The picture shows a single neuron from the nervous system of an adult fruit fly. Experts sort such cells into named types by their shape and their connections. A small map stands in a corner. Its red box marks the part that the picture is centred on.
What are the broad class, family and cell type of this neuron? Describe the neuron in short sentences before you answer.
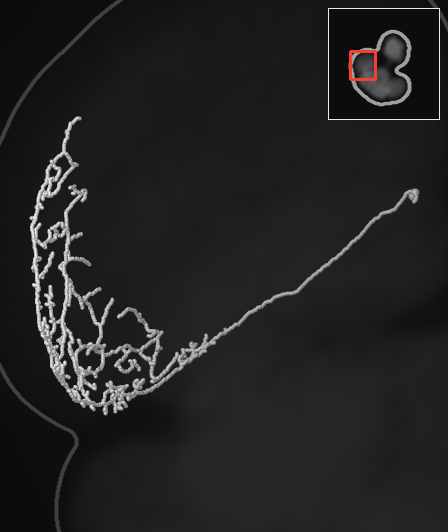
Dozens of branch ends can be seen. In this view it is wider than it is tall. Its broad class is optic-lobe intrinsic neuron. Its family is Cm. Its cell type is Cm-DRA.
